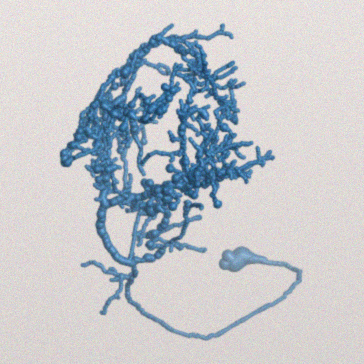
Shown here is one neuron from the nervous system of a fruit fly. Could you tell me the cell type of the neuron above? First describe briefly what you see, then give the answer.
Dozens of branch ends can be seen. In this view it is taller than it is wide. Its broad class is central-brain intrinsic neuron. The cell type is LHAV3j1.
